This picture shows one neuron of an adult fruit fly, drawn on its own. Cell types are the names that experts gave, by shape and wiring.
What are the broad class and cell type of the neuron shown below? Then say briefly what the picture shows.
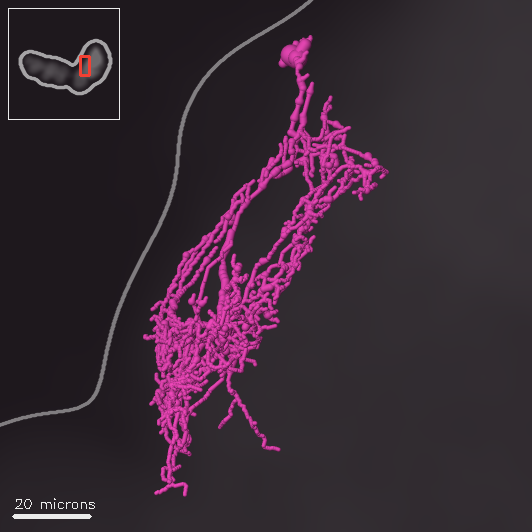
Its broad class is central-brain intrinsic neuron. It is of cell type PLP252. From top to bottom in the picture it spans about 120 microns. The picture shows dozens of branch ends.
